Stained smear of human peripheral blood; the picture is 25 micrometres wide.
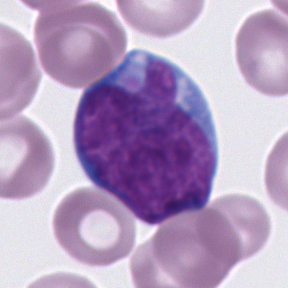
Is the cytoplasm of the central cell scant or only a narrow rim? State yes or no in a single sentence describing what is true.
Yes, the cell has scant cytoplasm, no more than a thin rim.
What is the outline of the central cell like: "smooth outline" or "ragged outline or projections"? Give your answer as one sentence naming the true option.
A smooth edge runs around this cell.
